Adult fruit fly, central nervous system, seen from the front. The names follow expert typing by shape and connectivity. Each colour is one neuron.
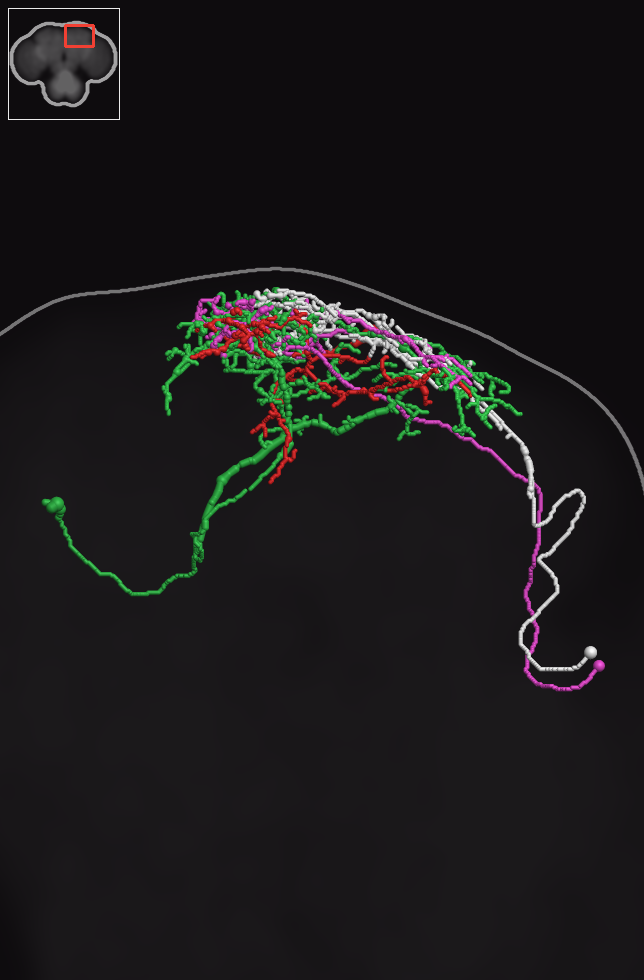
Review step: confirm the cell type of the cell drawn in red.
CB1281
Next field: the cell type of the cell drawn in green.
SLP387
